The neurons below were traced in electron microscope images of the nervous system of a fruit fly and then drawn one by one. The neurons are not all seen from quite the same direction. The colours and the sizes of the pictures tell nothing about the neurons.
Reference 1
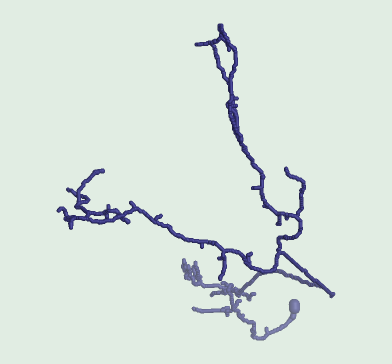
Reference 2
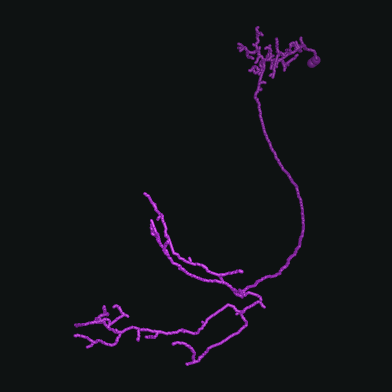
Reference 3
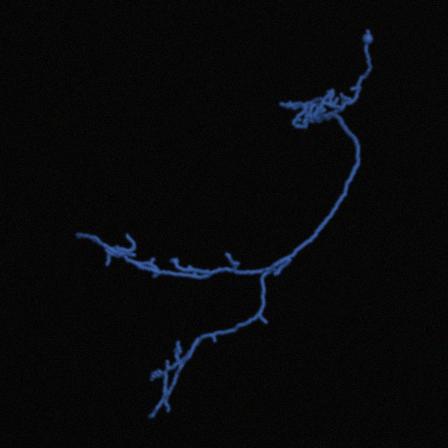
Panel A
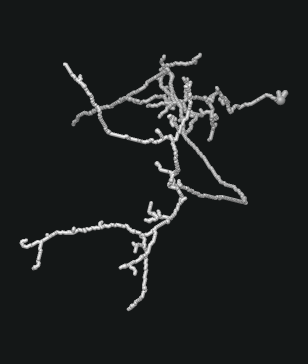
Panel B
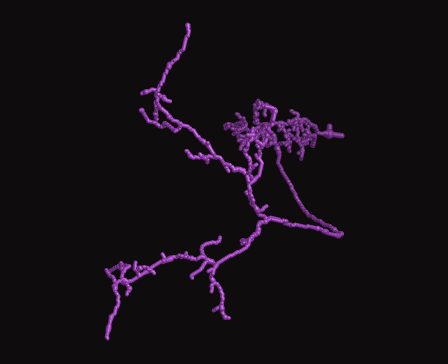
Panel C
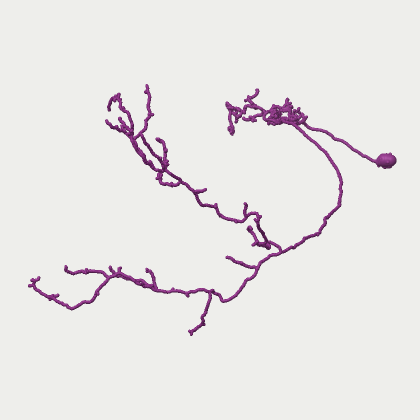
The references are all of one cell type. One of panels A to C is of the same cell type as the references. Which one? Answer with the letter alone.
C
